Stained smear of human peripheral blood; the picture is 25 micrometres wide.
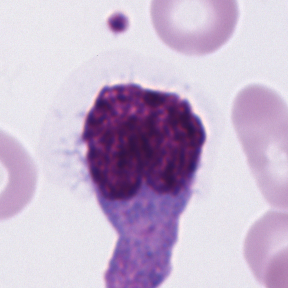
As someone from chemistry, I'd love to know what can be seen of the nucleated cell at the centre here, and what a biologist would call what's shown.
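Looking at the nucleus first, it measures about 11 micrometres across, and its chromatin is dark purple and coarsely clumped. I can't make out any nucleoli in it. A tail of bluish-violet cytoplasm runs downward from below the nucleus, while the cytoplasm around its upper part is very pale, almost colourless. This is a monocyte.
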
